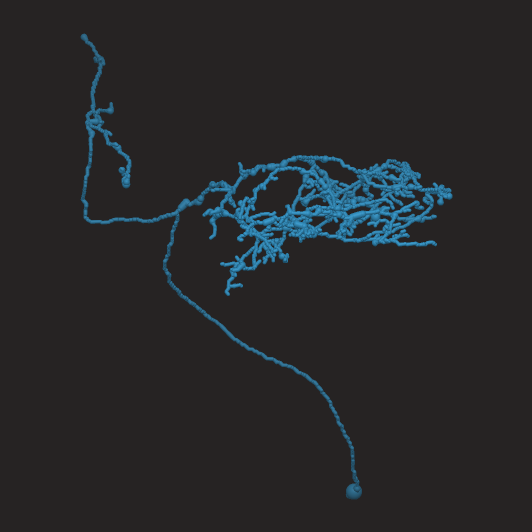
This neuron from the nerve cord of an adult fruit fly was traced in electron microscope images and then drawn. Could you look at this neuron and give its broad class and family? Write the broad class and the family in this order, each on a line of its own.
nerve-cord intrinsic neuron
hemilineage 23B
